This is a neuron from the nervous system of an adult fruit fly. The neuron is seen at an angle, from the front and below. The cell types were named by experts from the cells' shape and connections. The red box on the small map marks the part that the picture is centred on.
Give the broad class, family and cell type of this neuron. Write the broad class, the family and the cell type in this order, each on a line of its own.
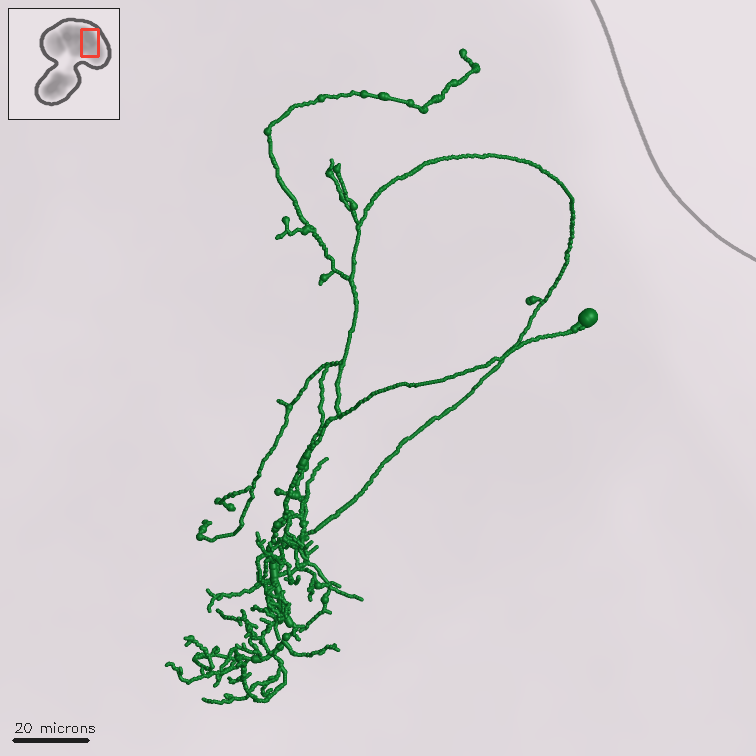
central-brain intrinsic neuron
hemilineage LALa1_posterior
CB2855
